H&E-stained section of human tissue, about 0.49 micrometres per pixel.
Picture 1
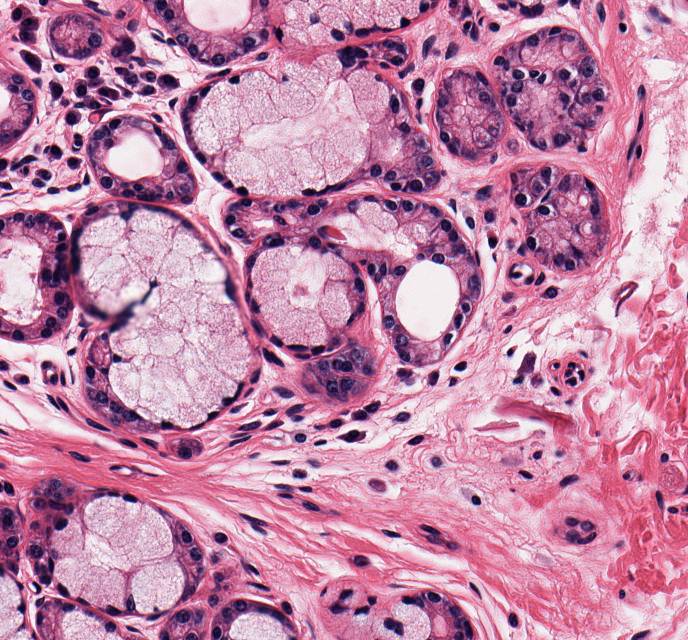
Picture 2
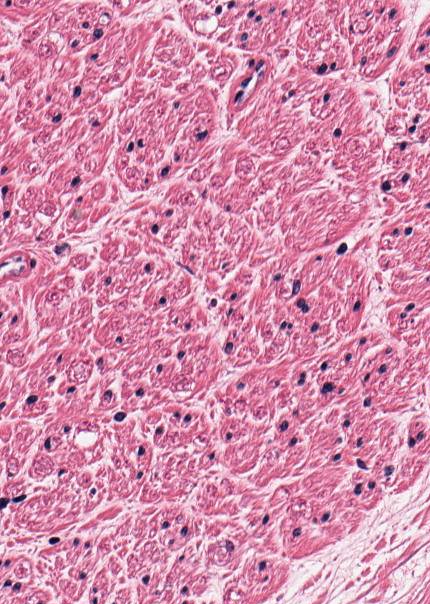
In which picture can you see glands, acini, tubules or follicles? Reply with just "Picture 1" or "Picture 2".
Picture 1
